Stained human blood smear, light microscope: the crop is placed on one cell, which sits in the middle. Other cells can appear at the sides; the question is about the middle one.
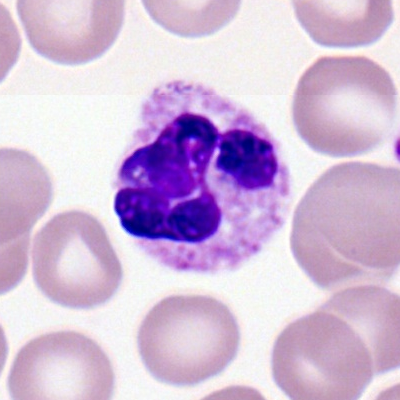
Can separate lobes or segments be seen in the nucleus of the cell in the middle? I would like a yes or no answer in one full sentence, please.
Yes, this cell has a nucleus made up of distinct lobes or segments.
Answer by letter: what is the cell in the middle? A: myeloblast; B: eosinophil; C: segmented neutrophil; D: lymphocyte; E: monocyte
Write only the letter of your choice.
C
